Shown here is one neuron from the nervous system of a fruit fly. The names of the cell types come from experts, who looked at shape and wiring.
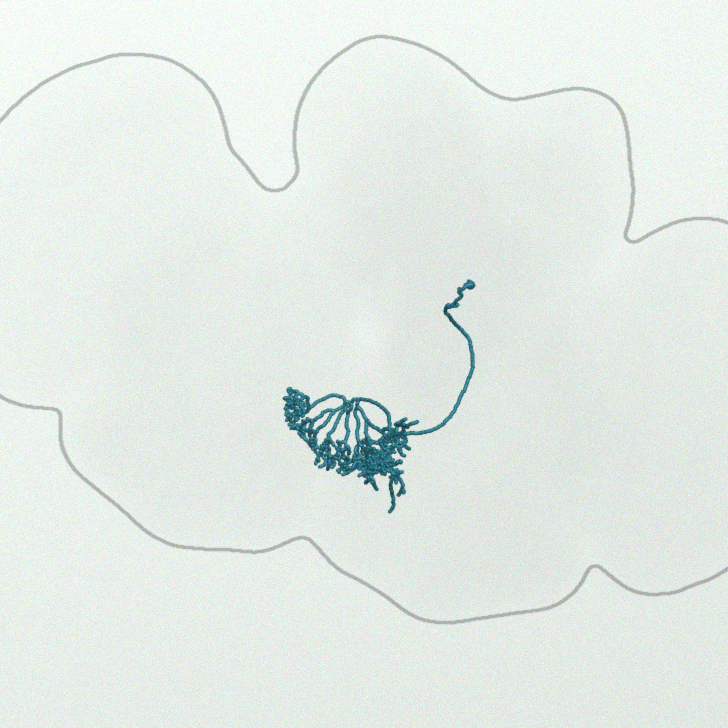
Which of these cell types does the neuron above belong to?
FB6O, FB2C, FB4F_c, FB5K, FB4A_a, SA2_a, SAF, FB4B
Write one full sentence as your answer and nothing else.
This neuron is of the type FB5K.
